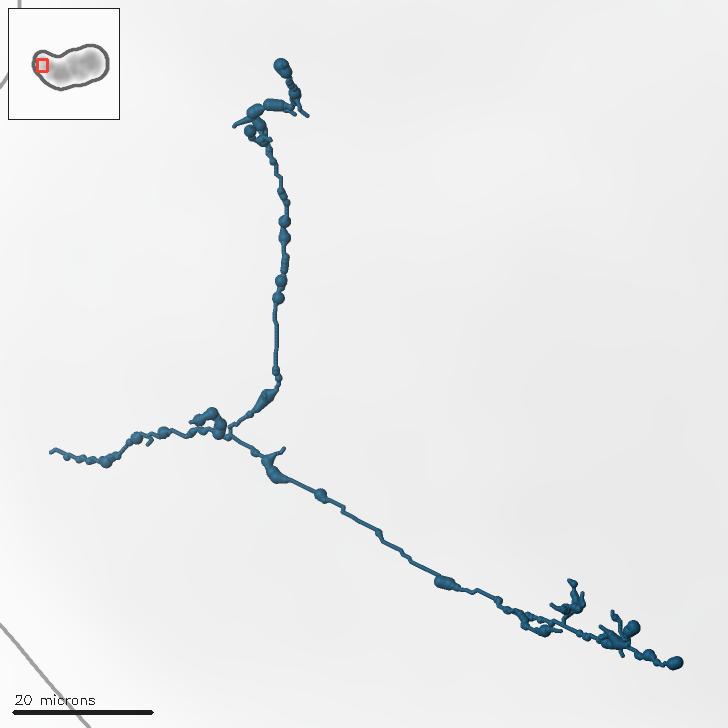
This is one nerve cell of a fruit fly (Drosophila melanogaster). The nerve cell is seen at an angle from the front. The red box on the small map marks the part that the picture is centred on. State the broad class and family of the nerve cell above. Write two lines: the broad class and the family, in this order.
sensory neuron entering the nerve cord
class mechanosensory proprioceptive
